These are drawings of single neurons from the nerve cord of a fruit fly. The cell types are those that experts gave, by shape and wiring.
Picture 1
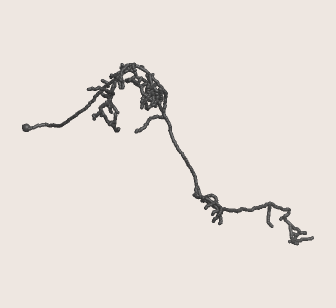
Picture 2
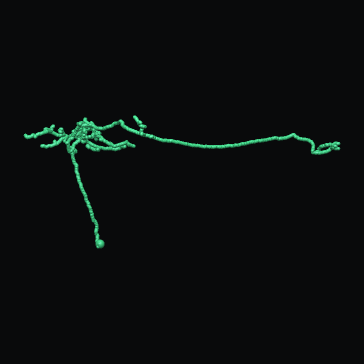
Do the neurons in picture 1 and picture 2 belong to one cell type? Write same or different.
same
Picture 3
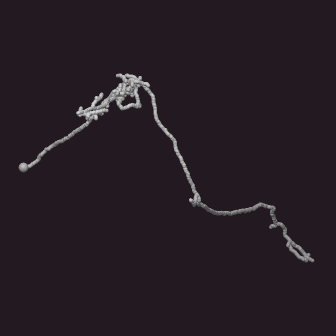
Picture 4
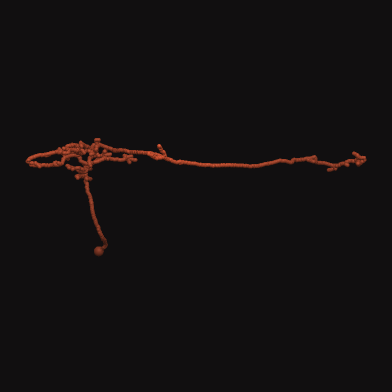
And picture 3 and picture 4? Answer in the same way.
same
